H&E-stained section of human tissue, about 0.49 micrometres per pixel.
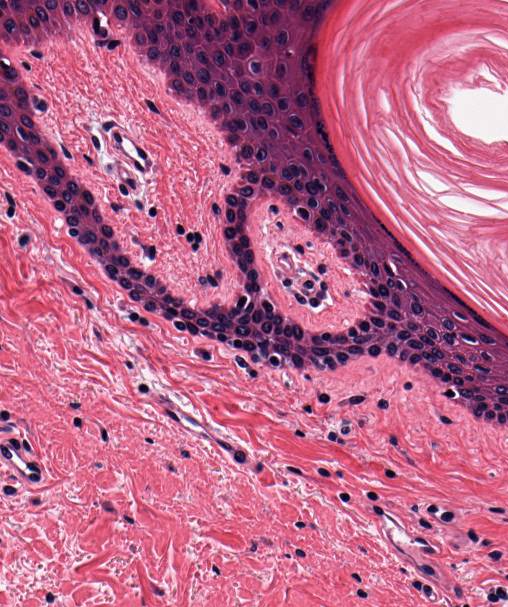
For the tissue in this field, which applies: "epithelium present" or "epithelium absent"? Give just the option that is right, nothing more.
Epithelium present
